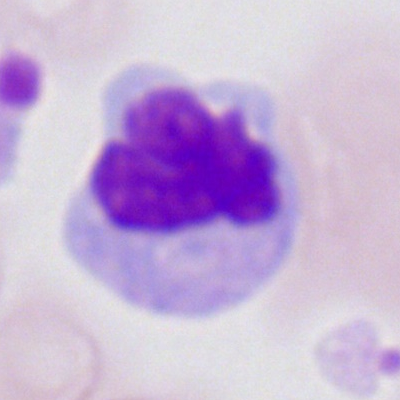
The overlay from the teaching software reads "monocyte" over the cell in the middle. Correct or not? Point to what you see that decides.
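Monocyte holds up well for this one. What settles it is the nucleus, a folded mass made of several overlapping lobes.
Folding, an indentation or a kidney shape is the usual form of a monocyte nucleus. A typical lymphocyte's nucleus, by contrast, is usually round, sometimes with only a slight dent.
So the folding counts against lymphocyte. The chromatin, dense and dark purple with a few paler spots, leans the other way.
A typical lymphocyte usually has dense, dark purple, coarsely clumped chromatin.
On its own, though, it doesn't change the answer. Otherwise the outline is irregular with small bulges along its upper edge, the nucleus sits in the upper part of the cell, and the plentiful, pale greyish blue cytoplasm lies mostly below it.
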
